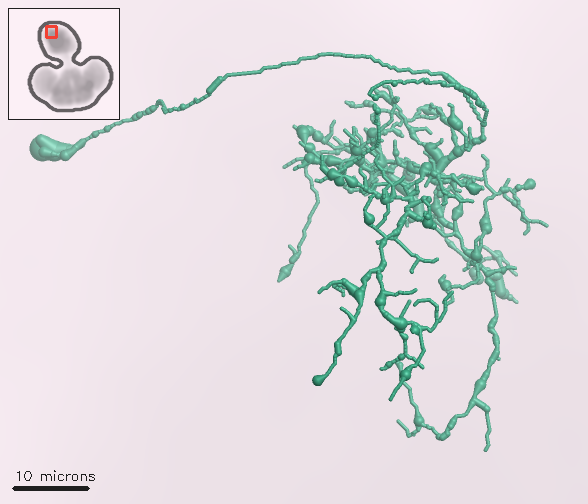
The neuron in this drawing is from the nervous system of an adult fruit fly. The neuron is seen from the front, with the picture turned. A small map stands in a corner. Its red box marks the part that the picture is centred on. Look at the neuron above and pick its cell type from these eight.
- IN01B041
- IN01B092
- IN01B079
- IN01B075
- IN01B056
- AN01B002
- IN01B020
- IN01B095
IN01B056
